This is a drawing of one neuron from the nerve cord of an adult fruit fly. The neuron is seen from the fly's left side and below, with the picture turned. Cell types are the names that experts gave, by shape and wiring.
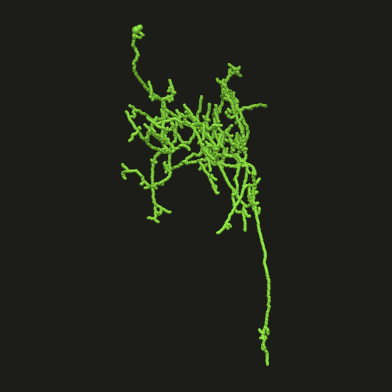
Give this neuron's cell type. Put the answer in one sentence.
The cell type is INXXX359.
